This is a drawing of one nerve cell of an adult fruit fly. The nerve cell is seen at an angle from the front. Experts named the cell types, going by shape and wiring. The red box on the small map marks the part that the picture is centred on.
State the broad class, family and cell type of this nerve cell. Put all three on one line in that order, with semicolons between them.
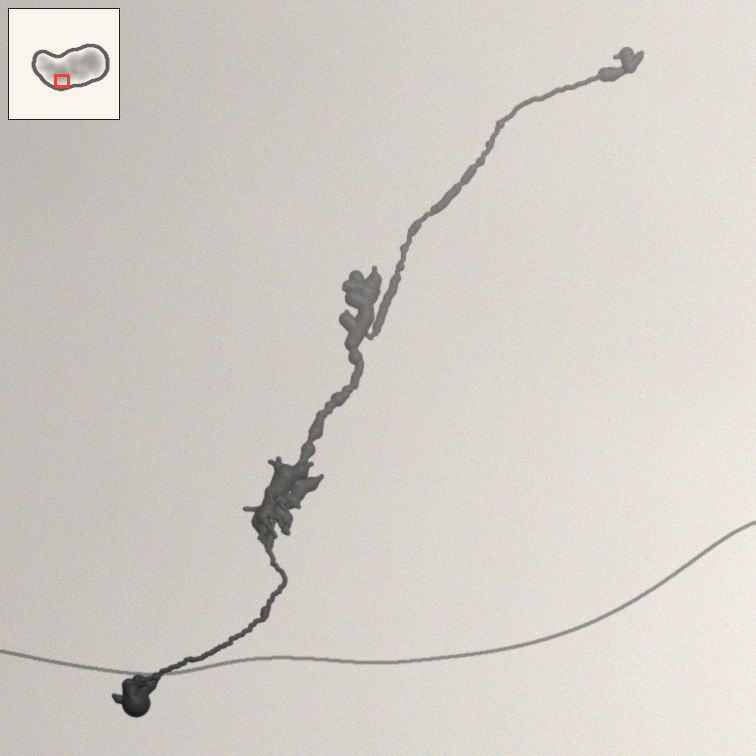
optic-lobe intrinsic neuron; Tm; Tm1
